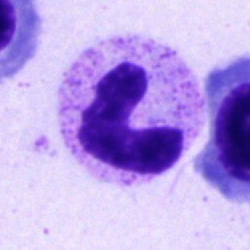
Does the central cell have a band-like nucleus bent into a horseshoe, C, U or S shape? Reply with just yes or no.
Yes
